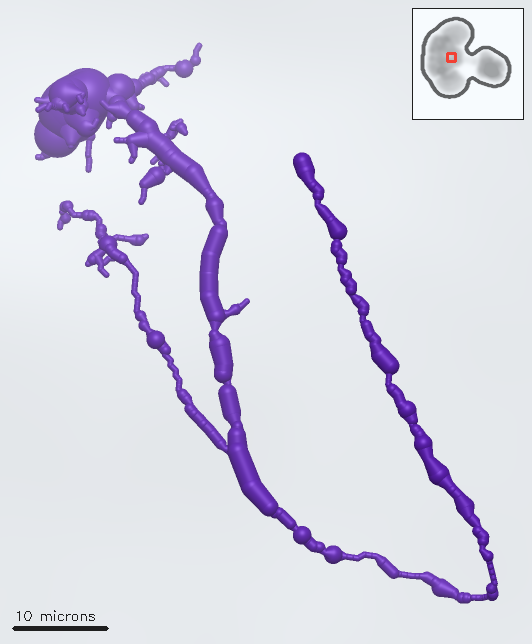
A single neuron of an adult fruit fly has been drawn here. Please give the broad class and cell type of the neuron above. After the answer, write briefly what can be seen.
This is a motor neuron of the brain. It is of cell type CEM. By the scale bar it is about 60 microns tall in this view. In this view it is about as wide as it is tall.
